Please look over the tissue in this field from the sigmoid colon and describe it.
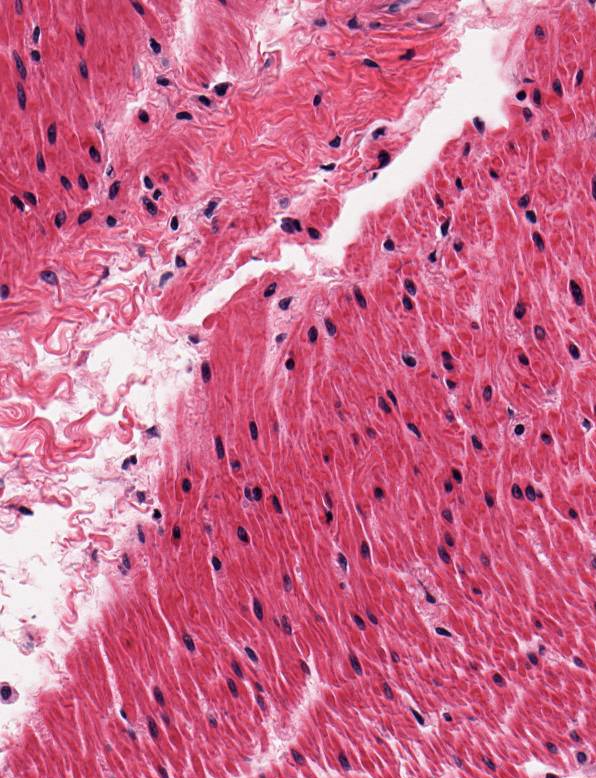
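Distribution: densely packed pink muscle fibres occupy most of the field, above all the lower right. Orientation: there, the fibres are cut lengthwise as long, roughly parallel strands. Staining: the fibre cytoplasm is a deep, fairly even pink. Fat cells: none anywhere in the field.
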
